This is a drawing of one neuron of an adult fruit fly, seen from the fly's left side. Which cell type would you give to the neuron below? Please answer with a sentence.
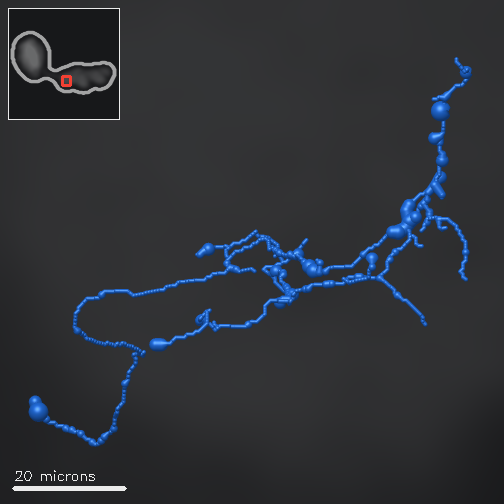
The cell type is IN14A114.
